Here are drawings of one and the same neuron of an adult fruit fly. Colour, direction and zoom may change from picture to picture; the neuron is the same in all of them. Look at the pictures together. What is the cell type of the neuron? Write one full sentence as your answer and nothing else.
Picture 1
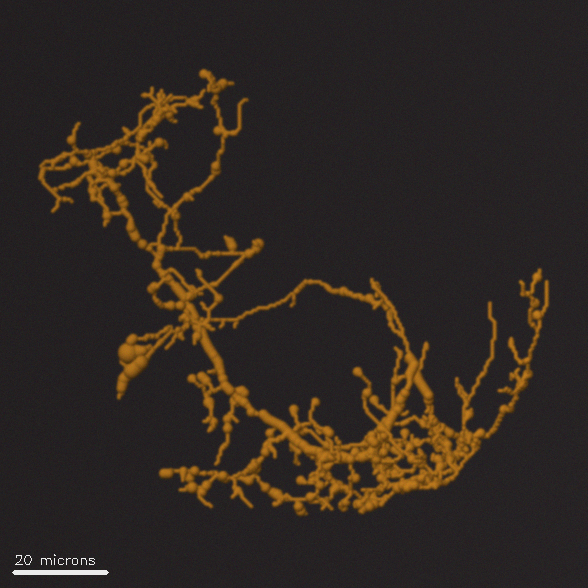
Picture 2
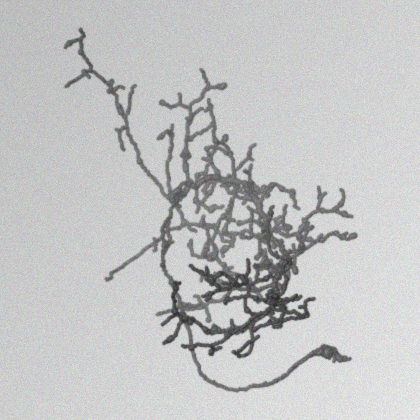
This neuron is of the type IN13A007.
